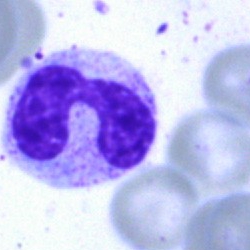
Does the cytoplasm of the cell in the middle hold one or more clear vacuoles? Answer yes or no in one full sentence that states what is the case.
No, the cytoplasm of this cell is without vacuoles.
